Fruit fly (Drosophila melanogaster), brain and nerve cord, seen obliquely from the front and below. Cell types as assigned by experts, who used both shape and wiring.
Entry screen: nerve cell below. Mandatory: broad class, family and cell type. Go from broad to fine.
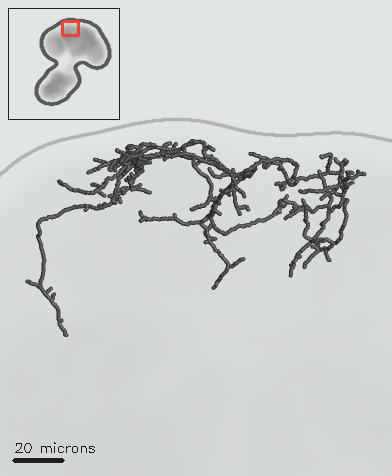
central-brain intrinsic neuron; hemilineage SLPpm3; CB2040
